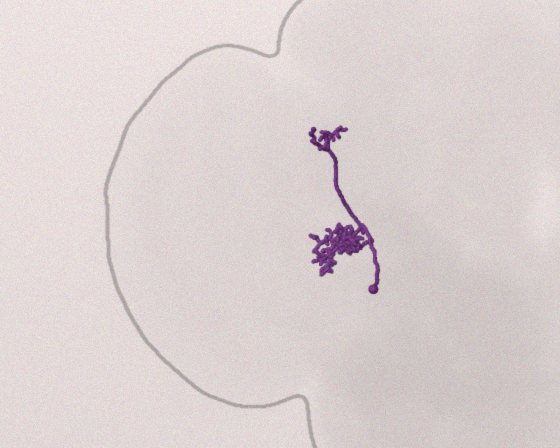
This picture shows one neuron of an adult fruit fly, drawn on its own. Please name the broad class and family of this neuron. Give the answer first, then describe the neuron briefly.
It is a visual projection neuron. The family is LC. As drawn here it is taller than it is wide.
